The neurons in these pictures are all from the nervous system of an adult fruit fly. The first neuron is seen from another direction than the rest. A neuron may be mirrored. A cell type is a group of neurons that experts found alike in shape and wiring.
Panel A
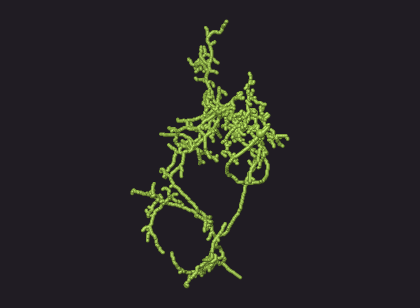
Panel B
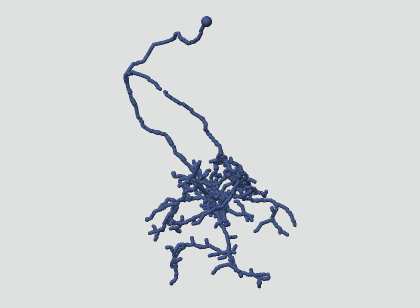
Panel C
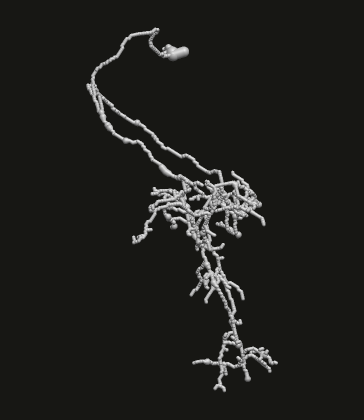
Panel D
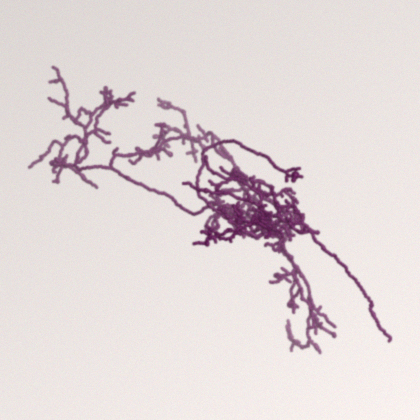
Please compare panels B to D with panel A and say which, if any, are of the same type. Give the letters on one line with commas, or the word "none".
D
